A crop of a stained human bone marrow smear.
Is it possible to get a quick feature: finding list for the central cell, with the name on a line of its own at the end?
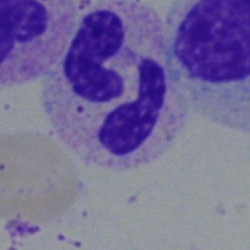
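Outline: roughly round
Chromatin: dense, dark purple
Nucleoli: none visible
Name: segmented neutrophil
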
